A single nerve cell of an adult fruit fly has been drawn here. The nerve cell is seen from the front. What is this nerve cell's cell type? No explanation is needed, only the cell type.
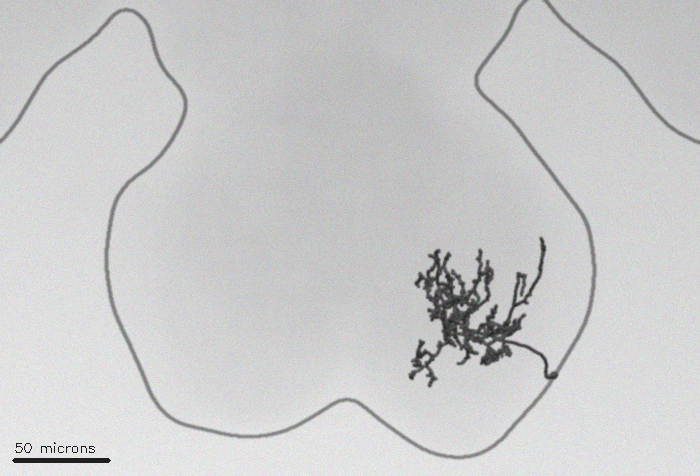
IN20A.22A045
